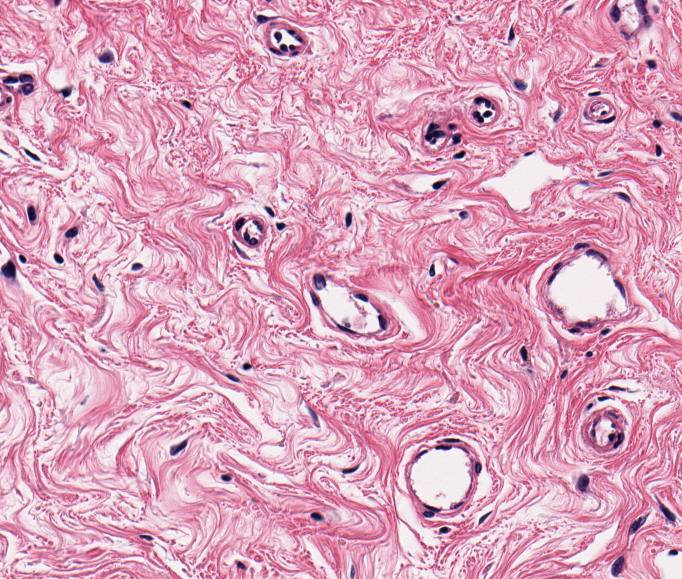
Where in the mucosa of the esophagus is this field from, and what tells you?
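Field: loose connective tissue. Wavy pink collagen bundles, loosely interwoven, running in many directions across the whole field. Fibroblast nuclei sparse, small, dark, spindle-to-oval, lying singly between bundles.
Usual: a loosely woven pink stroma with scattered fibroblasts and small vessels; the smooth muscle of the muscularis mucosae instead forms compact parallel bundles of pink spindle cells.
Two largest vessels, right of centre and lower centre: open, empty white lumens. No epithelium, glands or fat cells.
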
